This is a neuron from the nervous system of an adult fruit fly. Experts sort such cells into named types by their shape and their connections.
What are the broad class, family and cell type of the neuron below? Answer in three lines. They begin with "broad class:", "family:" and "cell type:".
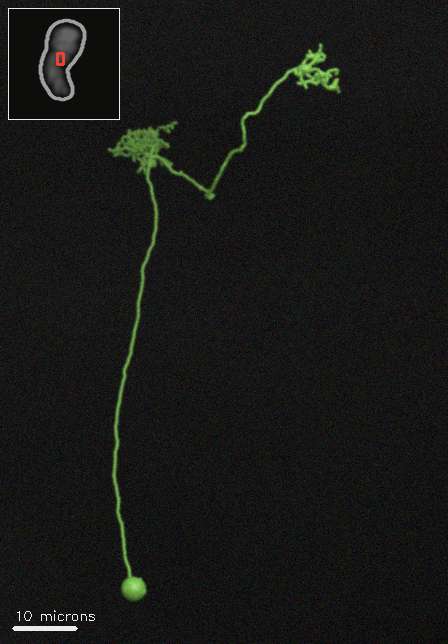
broad class: optic-lobe intrinsic neuron
family: T
cell type: T3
